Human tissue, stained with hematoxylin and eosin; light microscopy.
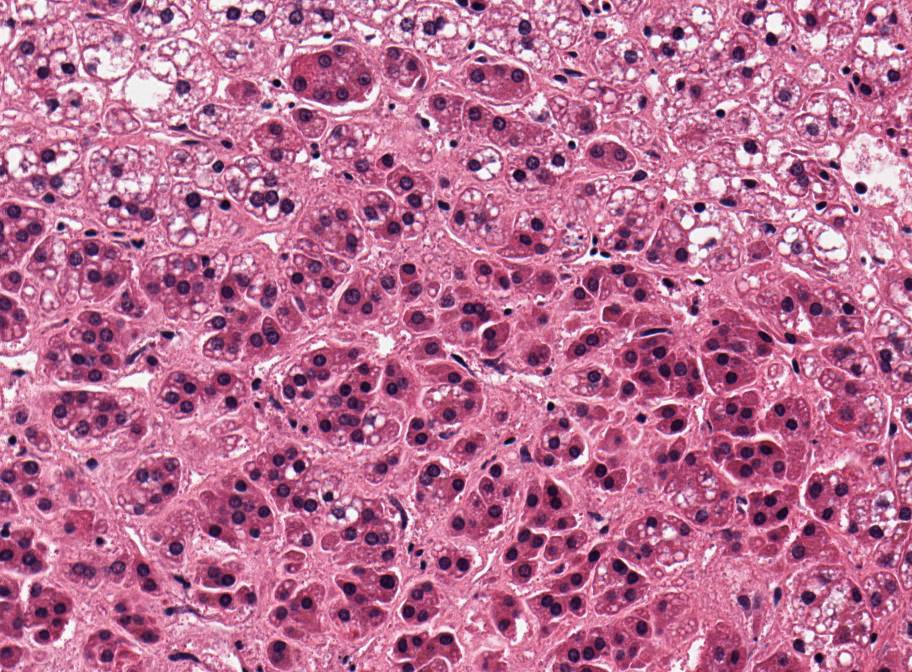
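Adrenal gland: polygonal cells in nests and thick cords separated by thin pink septa throughout the field. Cells with clear, vacuolated cytoplasm are most numerous along the top and right edge, while in the centre and lower left most cells have dense, granular, pink cytoplasm. The nuclei are round and central, with distinct nucleoli.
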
